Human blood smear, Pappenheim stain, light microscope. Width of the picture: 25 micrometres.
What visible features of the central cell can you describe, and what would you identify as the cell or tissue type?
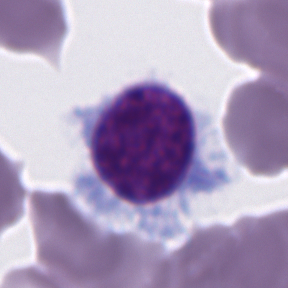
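Densely packed chromatin, stained dark purple, fills the nucleus of the central cell. No nucleoli are visible within it. The cytoplasm is pale blue and holds no red or purple granules. This central cell is a hairy cell.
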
